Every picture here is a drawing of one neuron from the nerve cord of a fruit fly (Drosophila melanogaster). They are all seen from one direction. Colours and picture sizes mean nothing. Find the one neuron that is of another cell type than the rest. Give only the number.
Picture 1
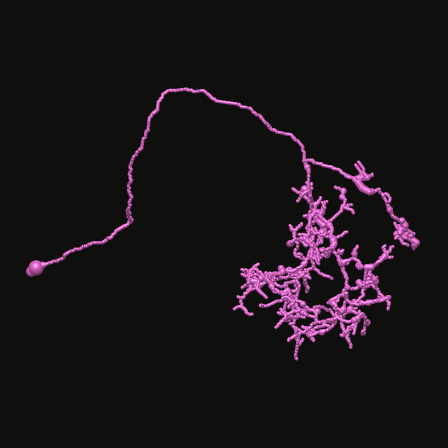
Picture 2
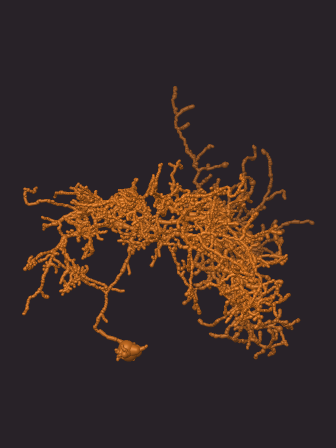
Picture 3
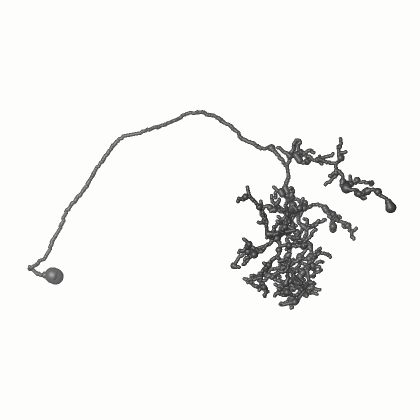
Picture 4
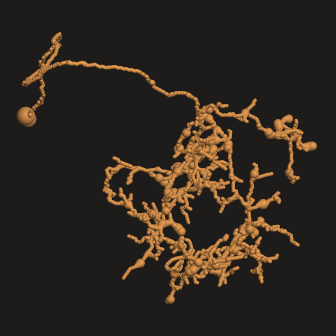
2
